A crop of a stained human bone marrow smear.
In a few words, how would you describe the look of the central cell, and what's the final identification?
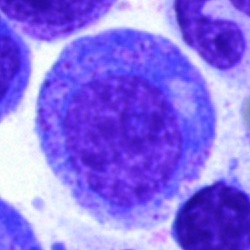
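Round in outline, the cell has cytoplasm forming a rim around the nucleus on all sides. Fine reddish-purple granules lie scattered through that cytoplasm, and a pale area sits beside the nucleus at the upper right. This is a promyelocyte.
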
